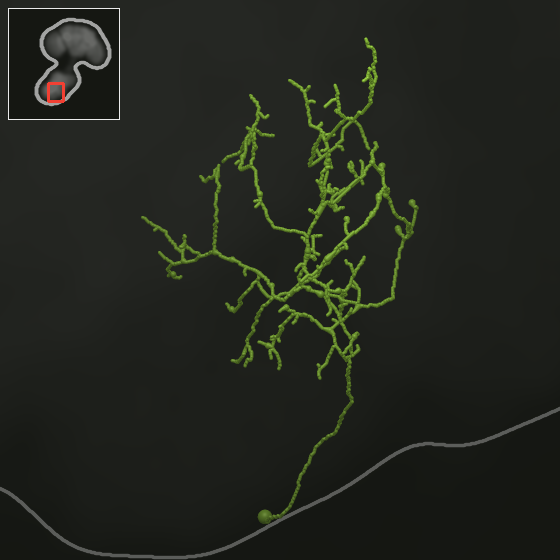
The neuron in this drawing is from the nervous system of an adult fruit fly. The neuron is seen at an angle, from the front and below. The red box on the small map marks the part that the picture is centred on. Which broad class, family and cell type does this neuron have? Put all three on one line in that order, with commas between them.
nerve-cord intrinsic neuron, hemilineage 16B, IN16B118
